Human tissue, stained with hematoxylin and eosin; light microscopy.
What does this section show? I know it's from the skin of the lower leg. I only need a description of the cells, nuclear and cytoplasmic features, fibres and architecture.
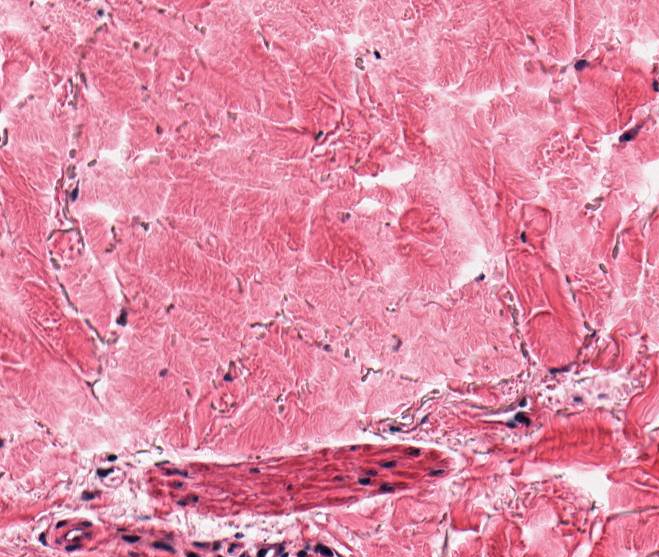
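Within the main mass of pink fibres, I notice, nuclei are sparse. In the bundle at bottom centre they're elongated and lie along its length. I see no fat cells in this field.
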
